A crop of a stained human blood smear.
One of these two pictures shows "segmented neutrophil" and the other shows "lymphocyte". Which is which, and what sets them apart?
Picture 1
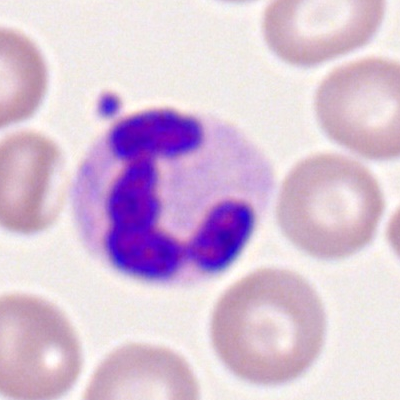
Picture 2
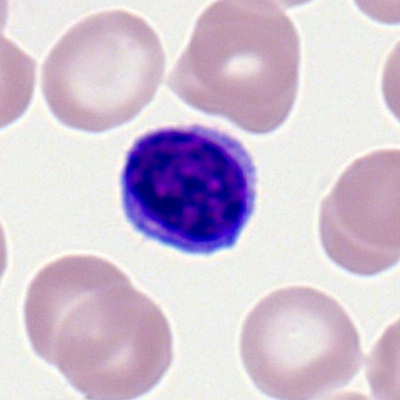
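First, the assignment: the segmented neutrophil is in picture 1, the lymphocyte in picture 2. Outline: both cells are round and smooth. Chromatin: dense and dark purple in both, clumped in the segmented neutrophil and broken into coarse clumps in the lymphocyte. Nucleoli: none are visible in the segmented neutrophil's nucleus.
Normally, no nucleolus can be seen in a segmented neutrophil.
Amount of cytoplasm: abundant in the segmented neutrophil, but only a thin rim around the nucleus in the lymphocyte.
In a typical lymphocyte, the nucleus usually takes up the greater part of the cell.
Colour of cytoplasm: pale pinkish-lilac in picture 1, pale blue in picture 2. Granules: the segmented neutrophil lacks coarse orange-red granules, and the lymphocyte shows no granules. Vacuoles: neither cell has any. Surroundings: the lymphocyte stands apart from the red cells around it, touching none of them.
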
